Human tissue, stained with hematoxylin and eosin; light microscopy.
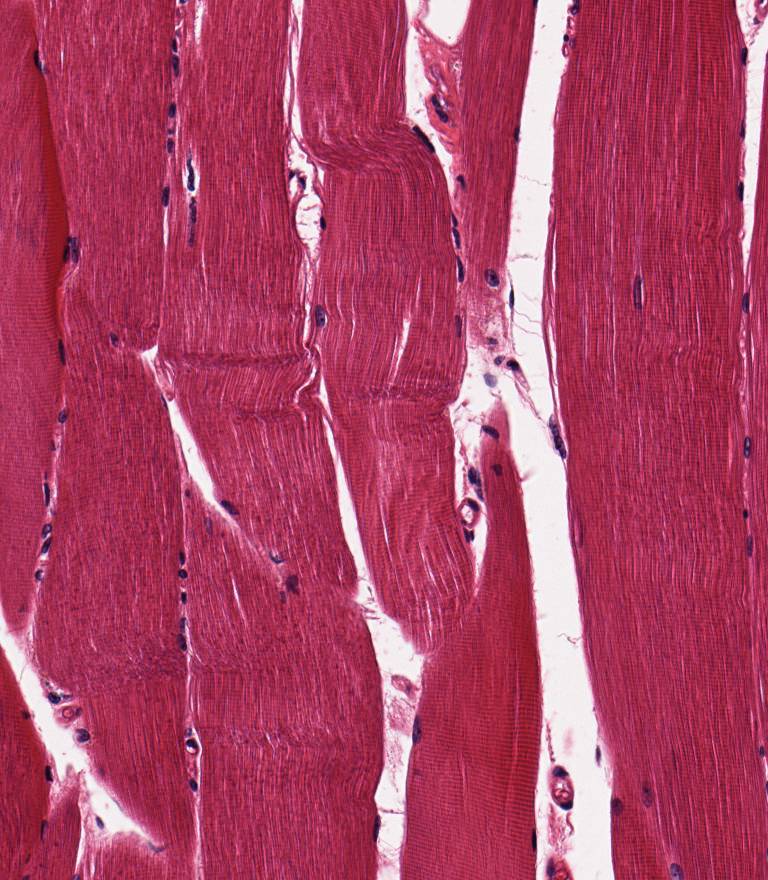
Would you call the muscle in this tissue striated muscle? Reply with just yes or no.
Yes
